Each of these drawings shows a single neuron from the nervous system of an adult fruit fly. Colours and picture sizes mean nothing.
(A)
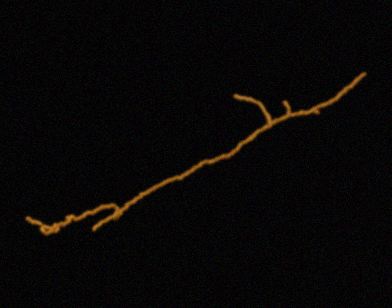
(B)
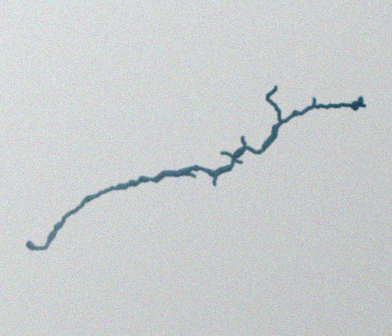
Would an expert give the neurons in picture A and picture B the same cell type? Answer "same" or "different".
same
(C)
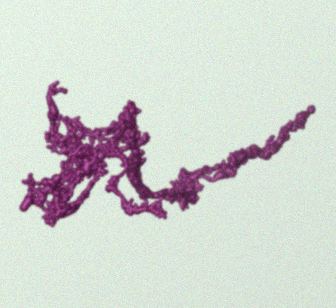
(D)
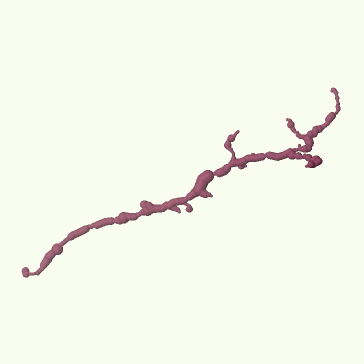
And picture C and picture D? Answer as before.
different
